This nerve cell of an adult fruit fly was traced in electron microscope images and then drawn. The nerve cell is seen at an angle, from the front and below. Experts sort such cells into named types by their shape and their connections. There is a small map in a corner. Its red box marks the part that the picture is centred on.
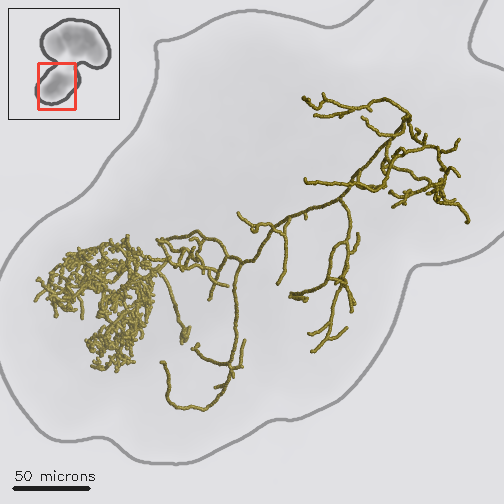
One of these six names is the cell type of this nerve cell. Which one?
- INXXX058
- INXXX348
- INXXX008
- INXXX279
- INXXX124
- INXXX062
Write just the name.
INXXX062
